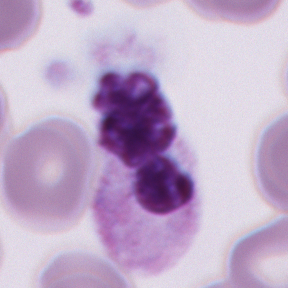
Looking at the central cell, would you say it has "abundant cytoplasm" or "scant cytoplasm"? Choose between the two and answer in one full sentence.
Abundant cytoplasm fills the cell around its nucleus.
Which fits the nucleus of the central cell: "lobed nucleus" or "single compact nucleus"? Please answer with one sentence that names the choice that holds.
Its nucleus is formed by two or more separate lobes or segments.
